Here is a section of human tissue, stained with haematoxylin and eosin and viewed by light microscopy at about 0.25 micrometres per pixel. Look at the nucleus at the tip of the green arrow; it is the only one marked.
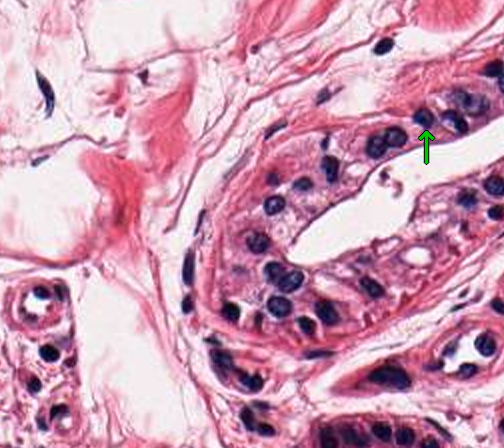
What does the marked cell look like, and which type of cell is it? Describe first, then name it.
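The nucleus is round to slightly oval and stains dark purple, about the same size as the neighbouring nuclei in the lining. The cell sits in the layer of cells lining a narrow, slit-like empty lumen, on the upper side of that lumen. It is a sweat gland cell.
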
